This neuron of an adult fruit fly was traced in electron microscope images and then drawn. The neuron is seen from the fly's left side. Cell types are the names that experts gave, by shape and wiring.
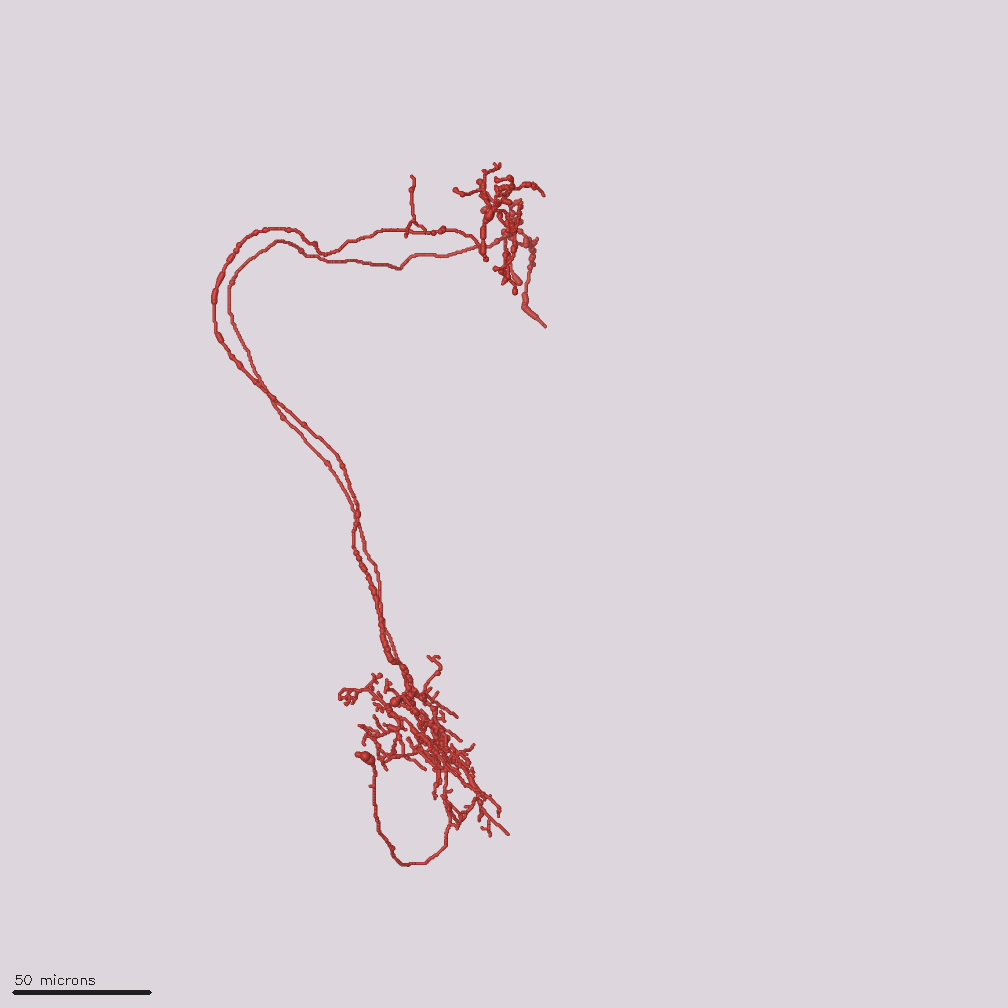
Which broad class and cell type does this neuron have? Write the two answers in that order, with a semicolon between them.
central-brain intrinsic neuron; GNG487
